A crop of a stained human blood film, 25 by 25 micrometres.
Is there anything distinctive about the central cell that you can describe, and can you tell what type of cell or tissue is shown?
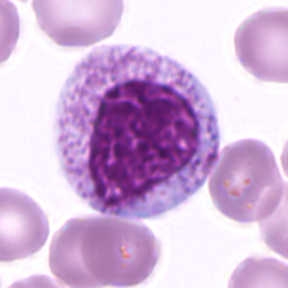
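Beginning with the outline, the cell surface is smooth and has no projections. Next comes size: the cell measures about 15 micrometres across. Turning to the nucleus, it lies off-centre toward the lower right and fills about 50% of the cell's area. Last on the list is the cytoplasm, which is pale lilac-blue with fine purple granules scattered throughout. This cell is a metamyelocyte.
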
